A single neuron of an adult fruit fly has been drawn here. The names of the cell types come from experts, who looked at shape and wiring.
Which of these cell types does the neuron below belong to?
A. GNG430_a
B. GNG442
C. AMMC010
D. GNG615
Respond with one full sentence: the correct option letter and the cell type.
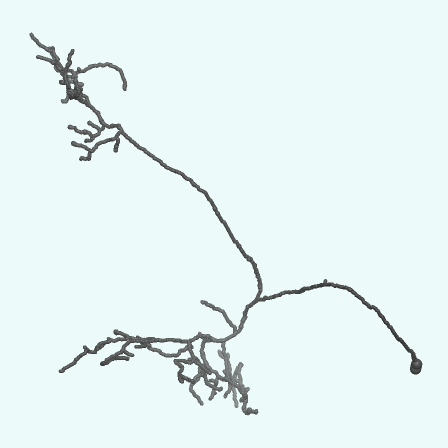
The cell type matching the neuron is GNG442, which option B provides.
